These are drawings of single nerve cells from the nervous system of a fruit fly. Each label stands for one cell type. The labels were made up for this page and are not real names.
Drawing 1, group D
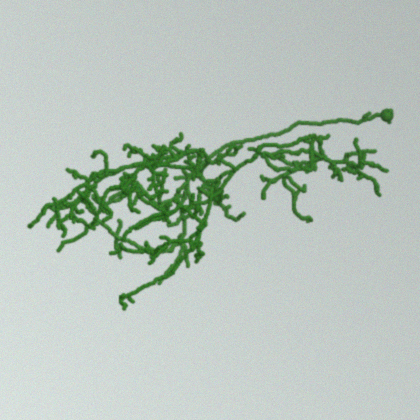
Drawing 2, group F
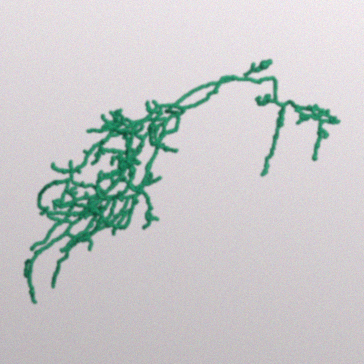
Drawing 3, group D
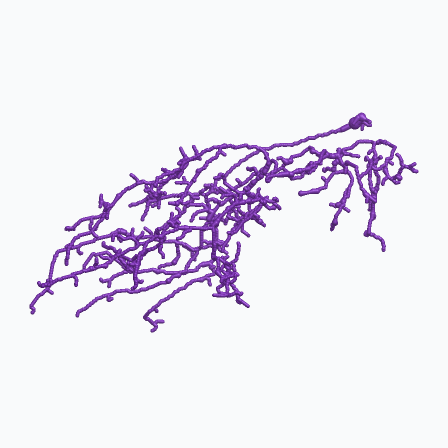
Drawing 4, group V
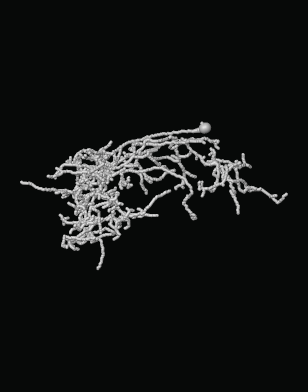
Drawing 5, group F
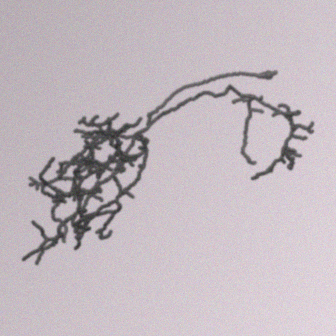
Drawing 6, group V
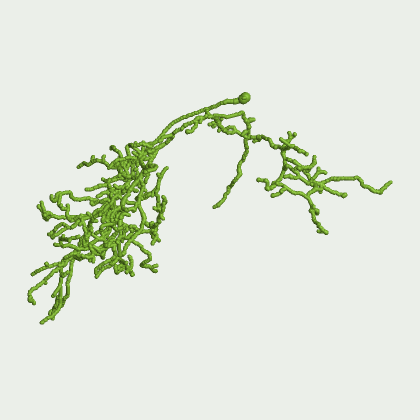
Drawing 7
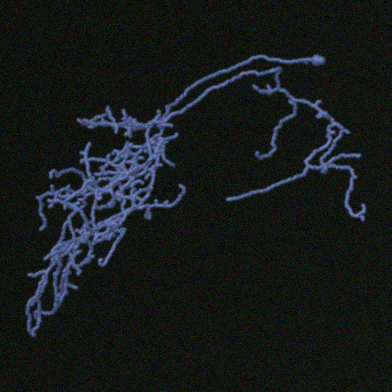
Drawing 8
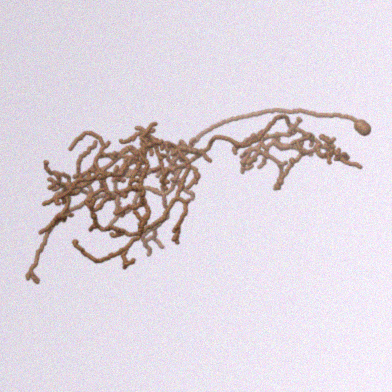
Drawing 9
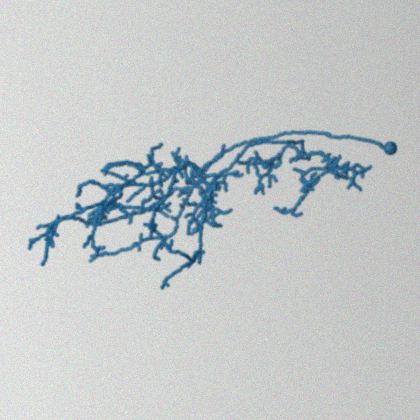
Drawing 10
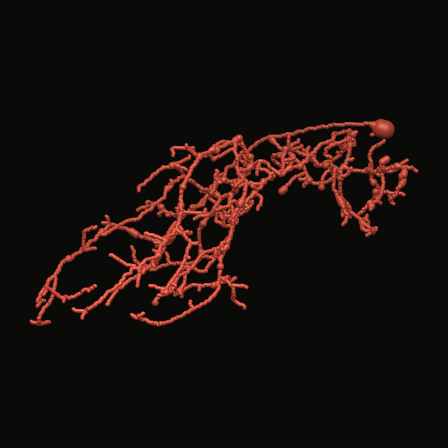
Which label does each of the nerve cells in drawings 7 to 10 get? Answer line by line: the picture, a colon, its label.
7: group V
8: group D
9: group D
10: group D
